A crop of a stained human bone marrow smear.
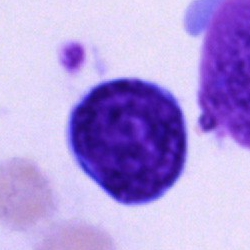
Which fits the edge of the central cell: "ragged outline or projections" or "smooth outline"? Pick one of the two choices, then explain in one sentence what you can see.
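Smooth outline. The cell has a round, smooth outline.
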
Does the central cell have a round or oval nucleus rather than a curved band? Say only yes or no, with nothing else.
Yes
